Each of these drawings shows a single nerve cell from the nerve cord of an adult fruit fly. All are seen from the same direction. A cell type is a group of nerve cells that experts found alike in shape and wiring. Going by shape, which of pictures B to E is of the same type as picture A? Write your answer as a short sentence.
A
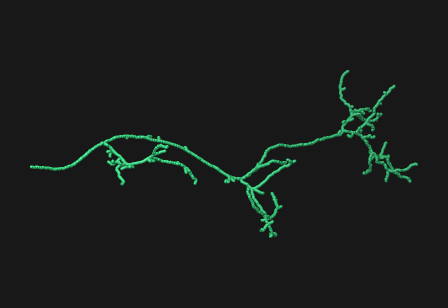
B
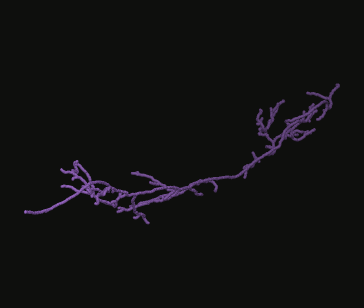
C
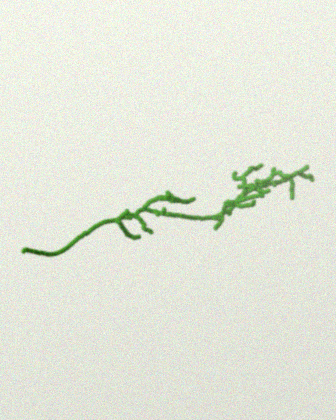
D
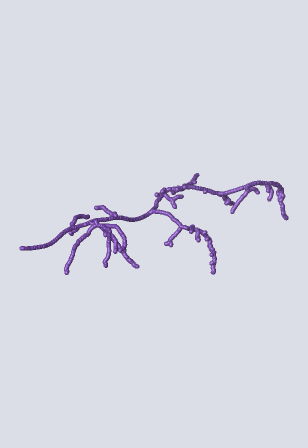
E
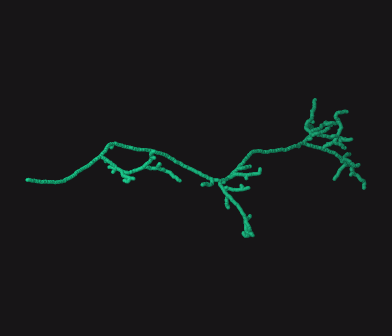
Picture E is of the same cell type.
